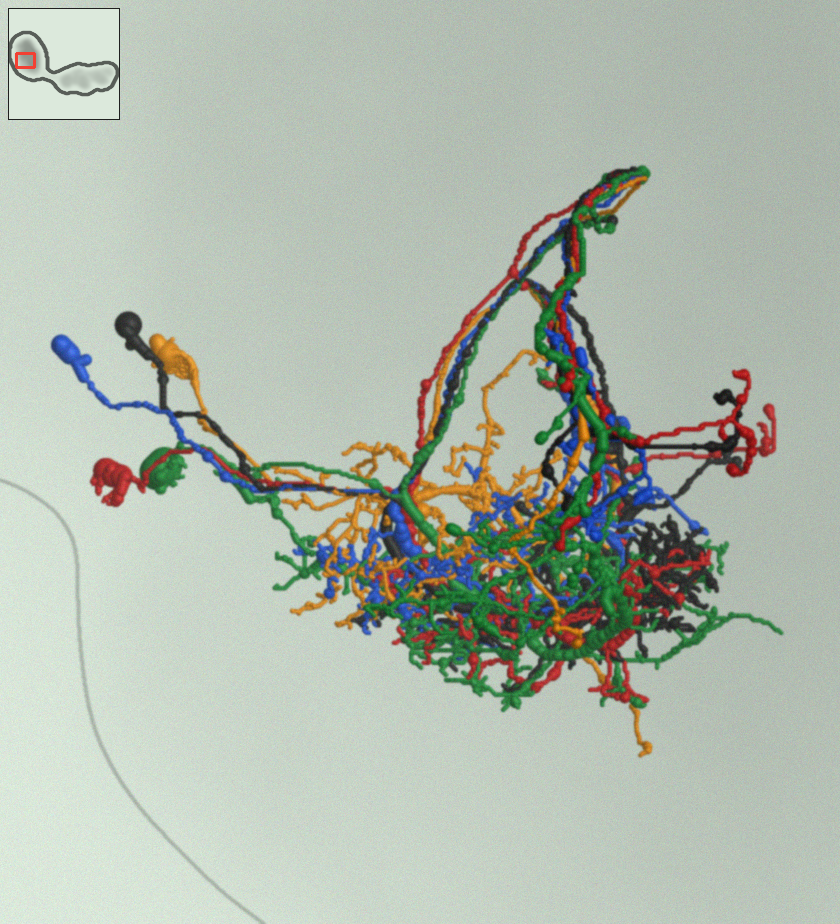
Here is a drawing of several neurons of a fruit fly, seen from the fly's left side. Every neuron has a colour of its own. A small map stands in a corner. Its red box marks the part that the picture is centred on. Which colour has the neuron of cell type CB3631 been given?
blue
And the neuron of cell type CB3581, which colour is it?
red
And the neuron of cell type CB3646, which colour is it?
black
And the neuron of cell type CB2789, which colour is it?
orange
